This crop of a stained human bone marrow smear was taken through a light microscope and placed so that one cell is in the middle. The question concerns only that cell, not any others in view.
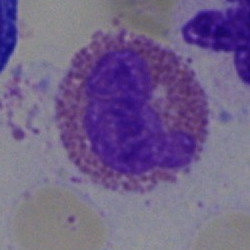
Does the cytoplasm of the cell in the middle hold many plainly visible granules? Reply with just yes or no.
Yes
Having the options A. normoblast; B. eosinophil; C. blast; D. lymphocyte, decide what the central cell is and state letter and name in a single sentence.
The correct option, B, names the middle cell as an eosinophil.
